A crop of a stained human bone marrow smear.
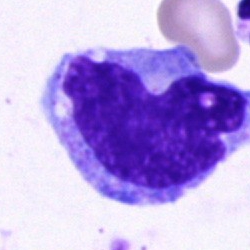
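Monocyte with an irregular, somewhat angular outline rather than a round one. Its nucleus is irregular and folded, deeply notched along the upper edge. The cytoplasm lacks coarse granules, and a few small pale clear spots lie in it at the cell's left edge.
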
